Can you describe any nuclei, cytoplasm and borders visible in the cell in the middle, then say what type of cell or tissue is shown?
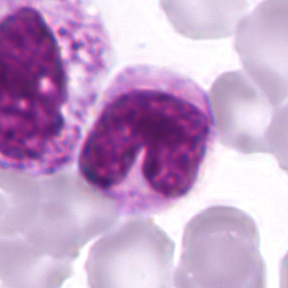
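Notice the nucleus: bent into a horseshoe with its notch opening downward, its chromatin dark purple and coarsely clumped. The cytoplasm is pale pinkish-lilac and holds fine pink-violet granules. That's a band neutrophil.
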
